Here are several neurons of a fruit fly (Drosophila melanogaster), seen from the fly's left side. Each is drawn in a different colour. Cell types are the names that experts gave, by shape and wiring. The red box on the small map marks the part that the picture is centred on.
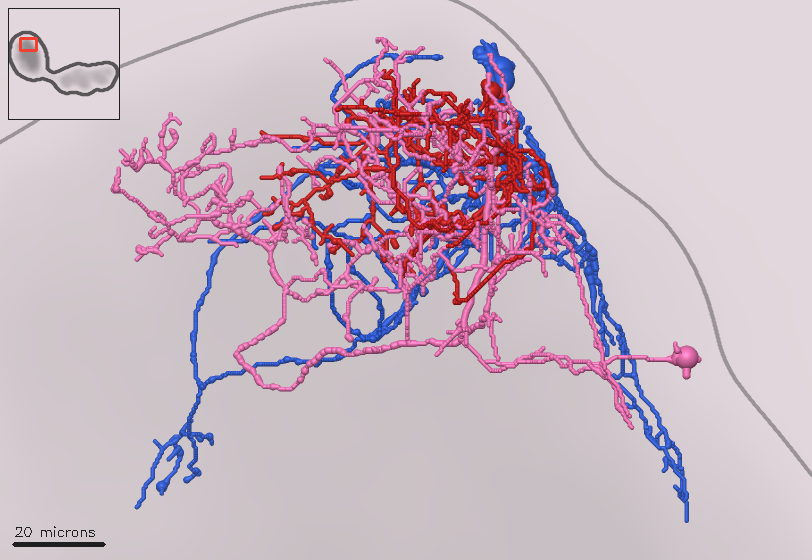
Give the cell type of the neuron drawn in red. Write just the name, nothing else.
SMP532_a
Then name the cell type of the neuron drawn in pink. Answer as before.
LPN_b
